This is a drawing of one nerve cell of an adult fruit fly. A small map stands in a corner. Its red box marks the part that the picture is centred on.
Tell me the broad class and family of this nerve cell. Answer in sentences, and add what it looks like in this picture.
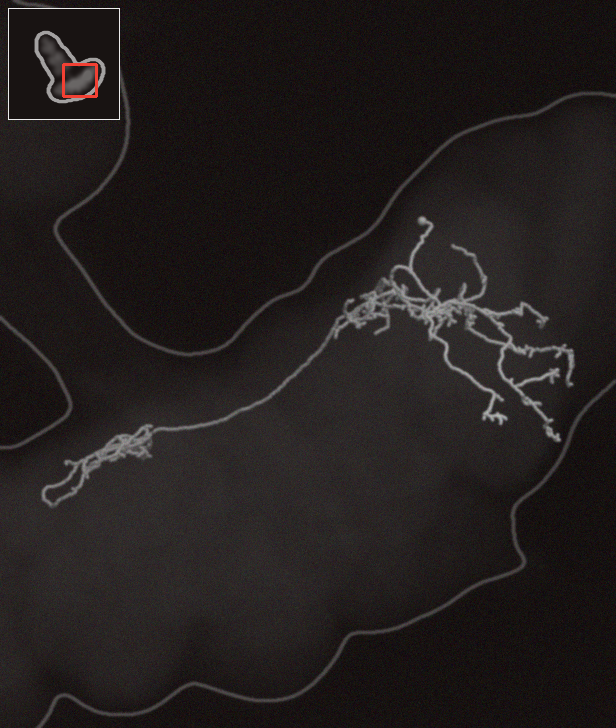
Its broad class is central-brain intrinsic neuron. Its family is hemilineage VPNp&v1_posterior. As drawn here it is wider than it is tall.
